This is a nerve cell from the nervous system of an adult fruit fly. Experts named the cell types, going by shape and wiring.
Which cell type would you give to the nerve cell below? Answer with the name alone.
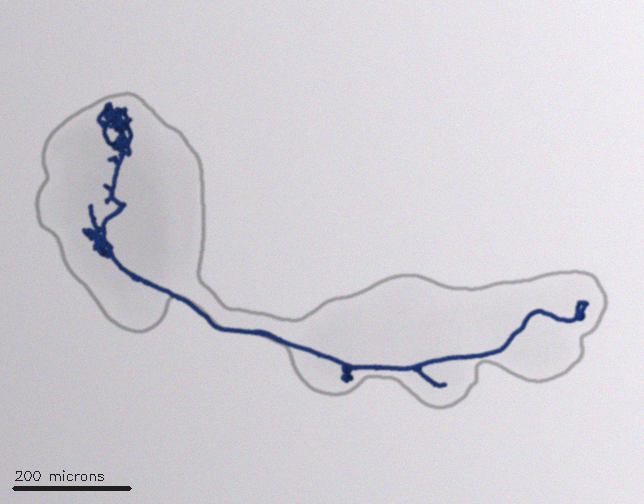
AN09B033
